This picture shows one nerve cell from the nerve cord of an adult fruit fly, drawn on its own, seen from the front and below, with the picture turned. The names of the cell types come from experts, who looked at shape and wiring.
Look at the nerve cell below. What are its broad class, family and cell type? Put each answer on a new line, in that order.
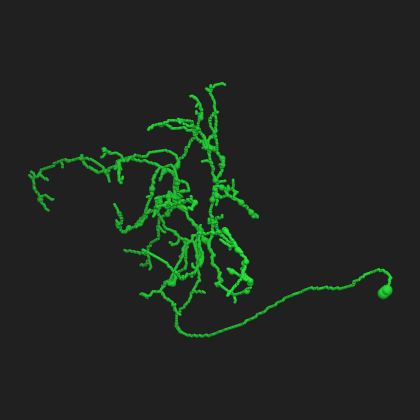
nerve-cord intrinsic neuron
hemilineage 11B
IN11B023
